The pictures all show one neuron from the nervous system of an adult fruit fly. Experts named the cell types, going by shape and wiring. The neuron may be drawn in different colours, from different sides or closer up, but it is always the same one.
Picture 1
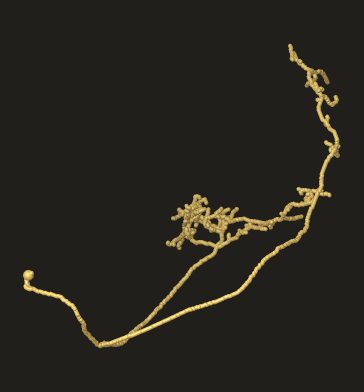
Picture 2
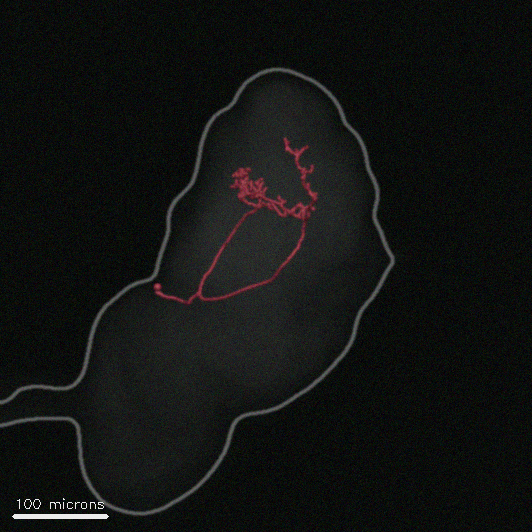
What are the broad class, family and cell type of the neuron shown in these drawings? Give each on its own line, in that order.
central-brain intrinsic neuron
hemilineage VLPl&p1_posterior
CB1897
